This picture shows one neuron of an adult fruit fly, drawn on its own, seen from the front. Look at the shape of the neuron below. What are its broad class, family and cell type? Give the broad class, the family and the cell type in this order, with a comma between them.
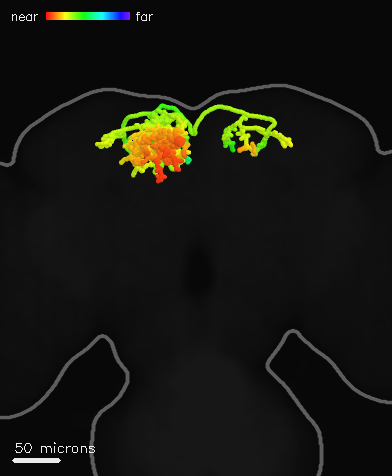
central-brain intrinsic neuron, hemilineage SMPad1, SMP081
